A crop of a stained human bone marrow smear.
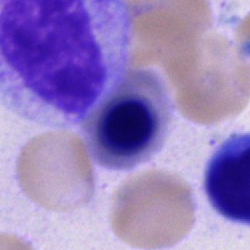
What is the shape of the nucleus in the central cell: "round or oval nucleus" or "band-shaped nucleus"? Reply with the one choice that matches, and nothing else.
Round or oval nucleus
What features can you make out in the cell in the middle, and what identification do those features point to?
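Nuclear chromatin is uniformly dense and very dark, with no visible nucleoli. The cytoplasm is pale greyish-blue and shows no granules. This cell is an erythroblast.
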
